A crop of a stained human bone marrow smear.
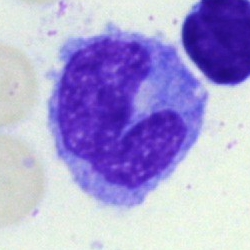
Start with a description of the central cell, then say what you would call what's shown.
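Outline roughly round; border slightly frayed and uneven. Nucleus deeply indented from upper right, folded, horseshoe-like. Cytoplasm a moderate pale grey-blue rim around nucleus. Pale, almost clear cytoplasmic area inside the nuclear notch. Identification: monocyte.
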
